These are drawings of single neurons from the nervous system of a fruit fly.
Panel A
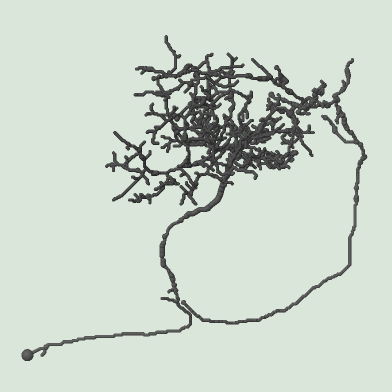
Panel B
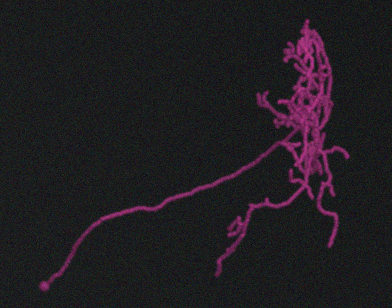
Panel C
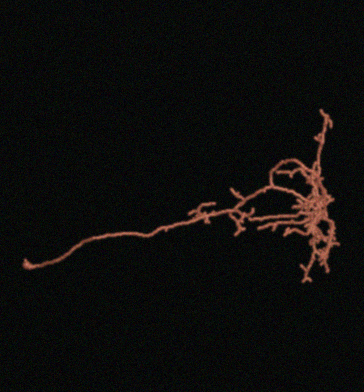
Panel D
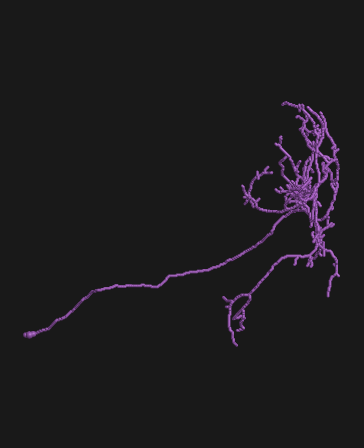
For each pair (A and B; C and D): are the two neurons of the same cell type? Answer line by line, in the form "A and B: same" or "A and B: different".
A and B: different
C and D: different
